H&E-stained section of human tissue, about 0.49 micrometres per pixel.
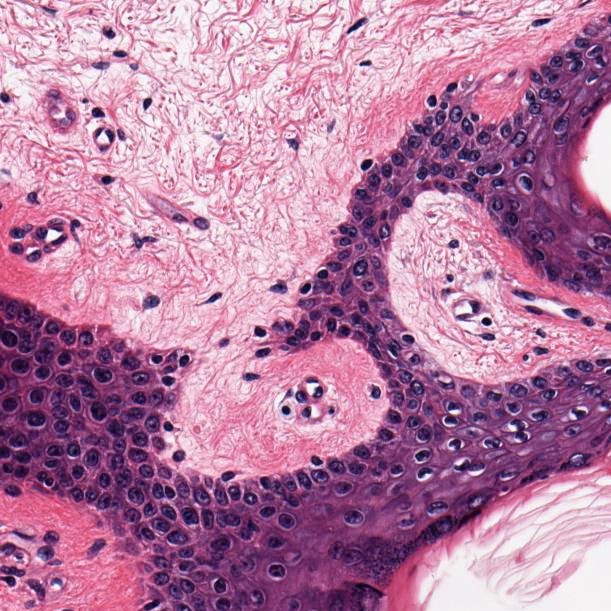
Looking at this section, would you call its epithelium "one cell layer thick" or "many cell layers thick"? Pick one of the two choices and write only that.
Many cell layers thick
